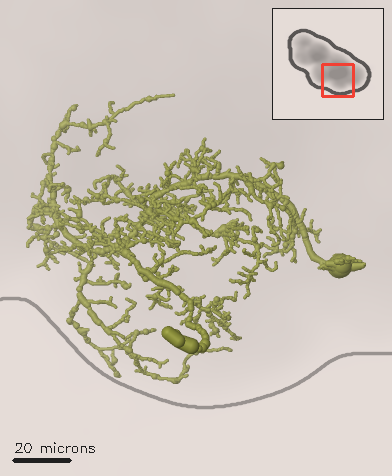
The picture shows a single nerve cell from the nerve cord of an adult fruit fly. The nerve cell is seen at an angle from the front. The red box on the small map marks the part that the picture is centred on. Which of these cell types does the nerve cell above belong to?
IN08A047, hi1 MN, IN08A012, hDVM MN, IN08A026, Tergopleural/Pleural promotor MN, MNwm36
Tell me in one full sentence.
The type of this nerve cell is the cell type Tergopleural/Pleural promotor MN.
